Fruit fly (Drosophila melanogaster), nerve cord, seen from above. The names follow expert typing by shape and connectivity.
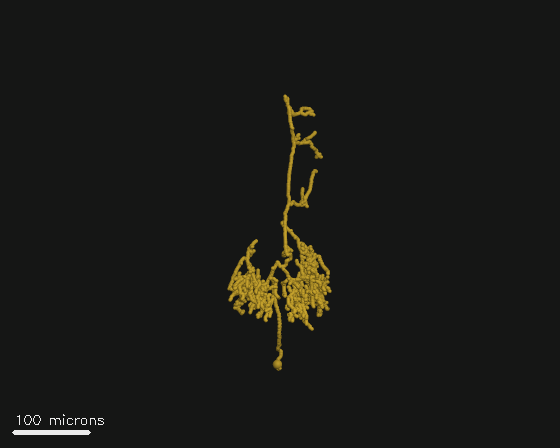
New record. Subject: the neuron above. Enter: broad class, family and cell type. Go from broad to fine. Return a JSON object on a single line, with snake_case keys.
{"broad_class": "nerve-cord intrinsic neuron", "family": "hemilineage 06B", "cell_type": "IN06B020"}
